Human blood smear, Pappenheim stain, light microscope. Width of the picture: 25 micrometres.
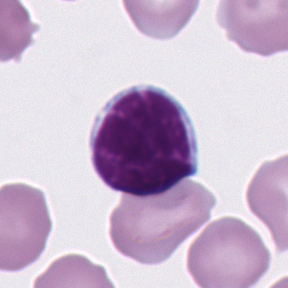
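Typical lymphocyte, the cell in the middle of this stained peripheral blood smear. Pale blue cytoplasm shows only as a thin rim, mostly along the upper and right edges. Dense, dark purple chromatin lies in coarse clumps separated by paler streaks. No granules are seen in the cytoplasm, and no projections stand out from the cell surface.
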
